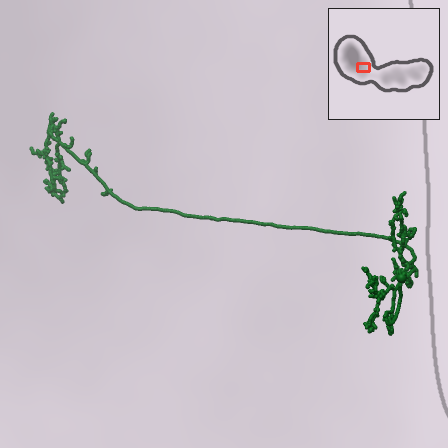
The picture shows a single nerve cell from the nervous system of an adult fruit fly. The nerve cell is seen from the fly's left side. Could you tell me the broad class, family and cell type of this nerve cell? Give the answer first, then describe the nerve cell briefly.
It is an optic-lobe intrinsic neuron. The family is Tm. It is of cell type Tm5Y. The cell body can be seen on the right of the picture. As drawn here it is wider than it is tall.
